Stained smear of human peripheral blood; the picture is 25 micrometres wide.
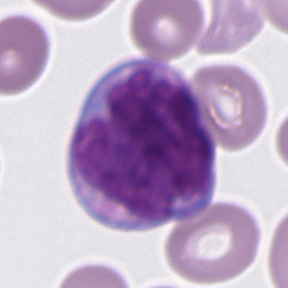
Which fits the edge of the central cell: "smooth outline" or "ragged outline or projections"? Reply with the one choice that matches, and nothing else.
Smooth outline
